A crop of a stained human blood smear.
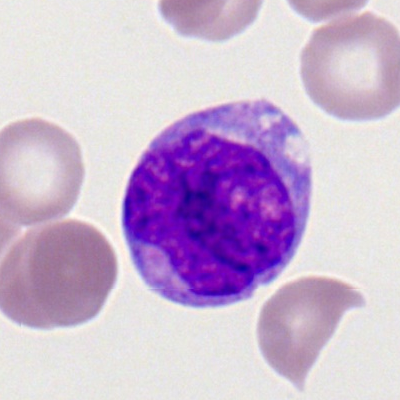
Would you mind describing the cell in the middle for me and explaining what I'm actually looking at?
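In the cell shown, the nucleus forms one large, unlobed mass that occupies most of the cell. The cytoplasmic rim is widest at the upper right and is not packed with coarse granules. This cell is a monocyte.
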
